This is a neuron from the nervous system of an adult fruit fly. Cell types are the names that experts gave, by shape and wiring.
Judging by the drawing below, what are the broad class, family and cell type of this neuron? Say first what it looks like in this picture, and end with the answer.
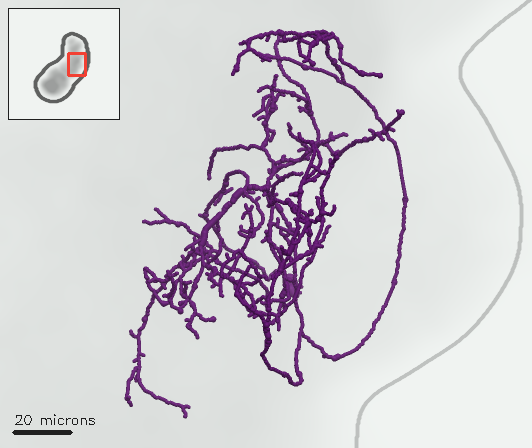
From top to bottom in the picture it spans about 140 microns. Dozens of branch ends can be seen. Its broad class is nerve-cord intrinsic neuron. The family is hemilineage 12B. It is of cell type IN12B028.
